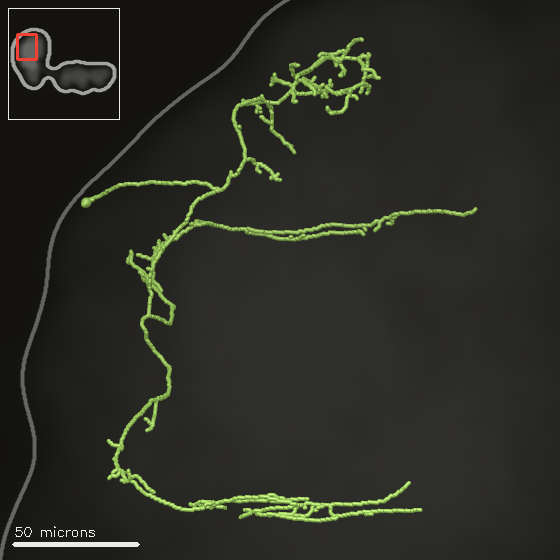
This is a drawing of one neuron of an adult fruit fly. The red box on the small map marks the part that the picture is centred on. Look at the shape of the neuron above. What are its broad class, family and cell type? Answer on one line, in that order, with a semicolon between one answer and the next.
central-brain intrinsic neuron; class DAN; PAM09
